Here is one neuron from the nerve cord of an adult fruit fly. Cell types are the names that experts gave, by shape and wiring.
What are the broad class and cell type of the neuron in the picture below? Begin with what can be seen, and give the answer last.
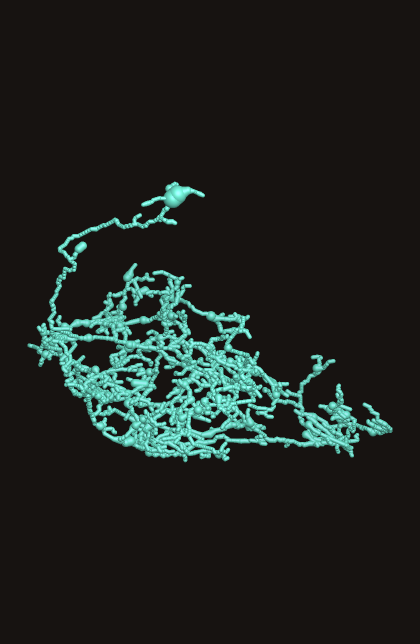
As drawn here it is wider than it is tall. It is a nerve-cord intrinsic neuron. Its cell type is INXXX416.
